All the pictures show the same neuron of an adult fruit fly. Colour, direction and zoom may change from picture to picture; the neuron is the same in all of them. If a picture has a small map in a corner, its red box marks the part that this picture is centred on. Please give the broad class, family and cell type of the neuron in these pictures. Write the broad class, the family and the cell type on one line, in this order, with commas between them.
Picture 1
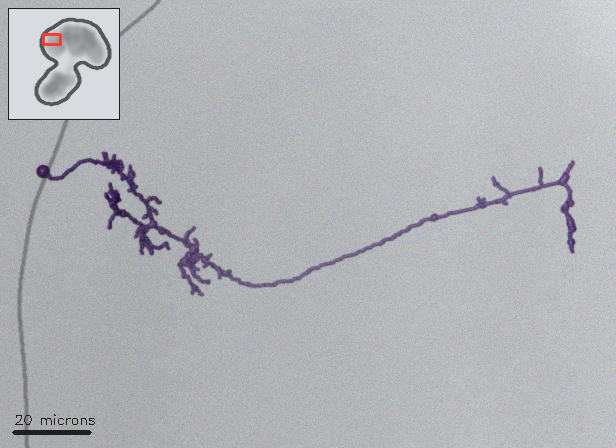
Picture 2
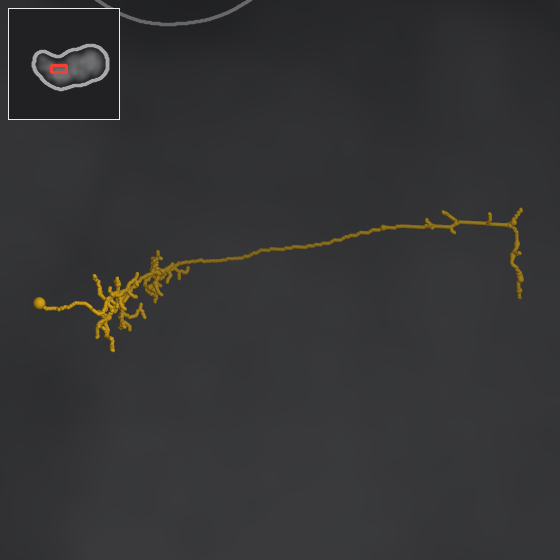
optic-lobe intrinsic neuron, Tm, Tm12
